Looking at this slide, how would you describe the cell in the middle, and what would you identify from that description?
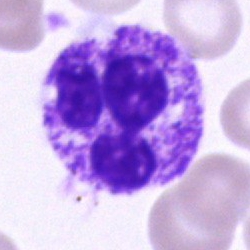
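Outline first: roughly round. Nucleus next: two lobes sit side by side at the top and one lies below them, and no nucleoli are visible in any of the lobes. Cytoplasm last: it is filled with coarse purple granules. The cell is a segmented neutrophil.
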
